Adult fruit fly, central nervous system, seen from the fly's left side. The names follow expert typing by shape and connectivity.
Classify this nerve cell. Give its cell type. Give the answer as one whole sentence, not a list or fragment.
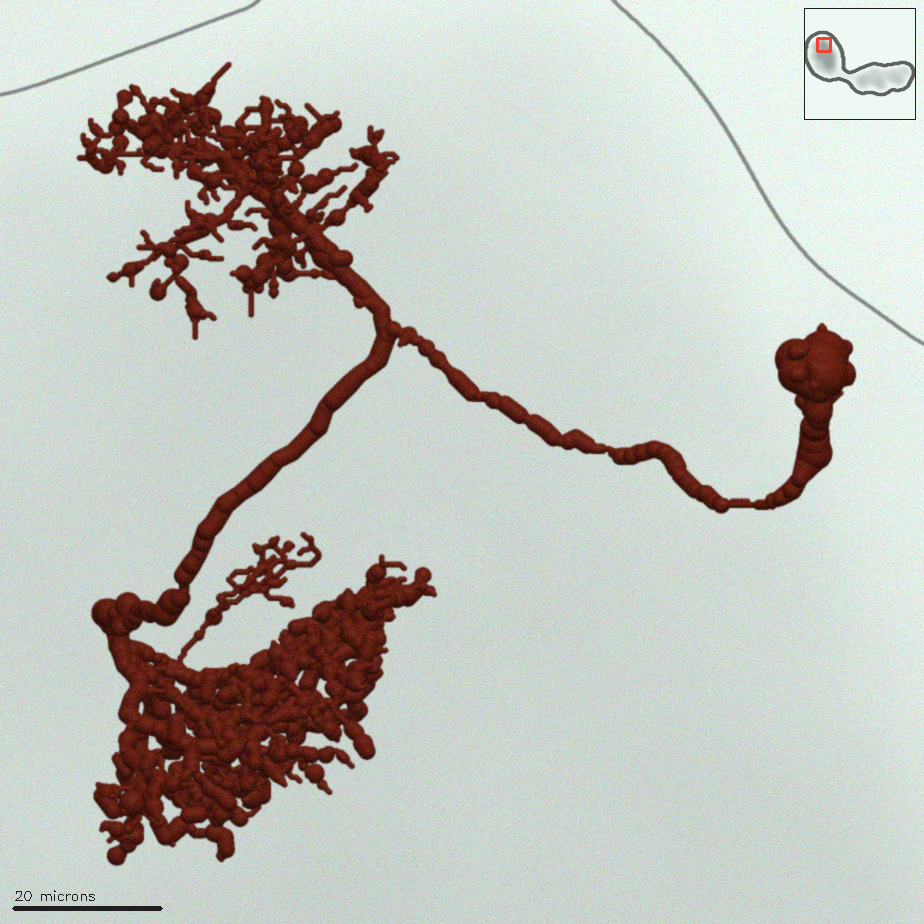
The cell type given to this neuron is FB6A_a.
